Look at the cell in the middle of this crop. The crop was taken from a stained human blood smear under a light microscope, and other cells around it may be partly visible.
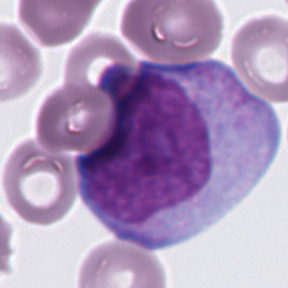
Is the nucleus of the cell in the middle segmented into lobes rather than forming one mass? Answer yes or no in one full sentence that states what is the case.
No, this cell has an undivided nucleus that is compact and round, oval or kidney-shaped.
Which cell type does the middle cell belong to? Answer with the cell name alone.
atypical promyelocyte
